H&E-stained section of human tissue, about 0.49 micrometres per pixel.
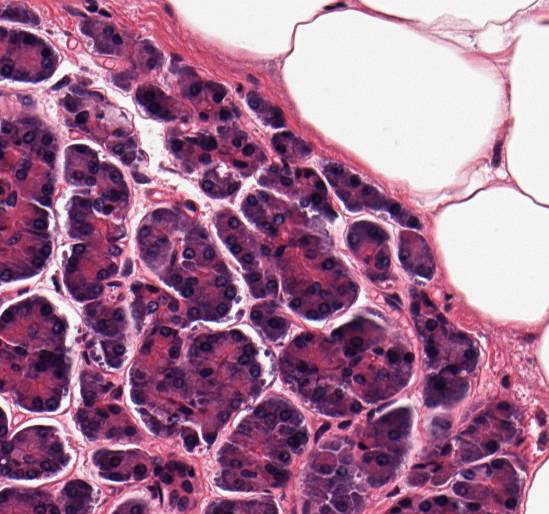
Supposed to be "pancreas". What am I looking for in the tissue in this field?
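This is pancreas, and the bulk of the field fits it: closely packed rounded clusters of gland cells, parted by thin strands of pink connective tissue.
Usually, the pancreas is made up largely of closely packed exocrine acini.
The gland cells here have round, dark-staining nuclei and densely stained purple-red cytoplasm.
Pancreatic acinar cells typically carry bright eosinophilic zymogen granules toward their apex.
In the upper right corner there are also large empty fat cells.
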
